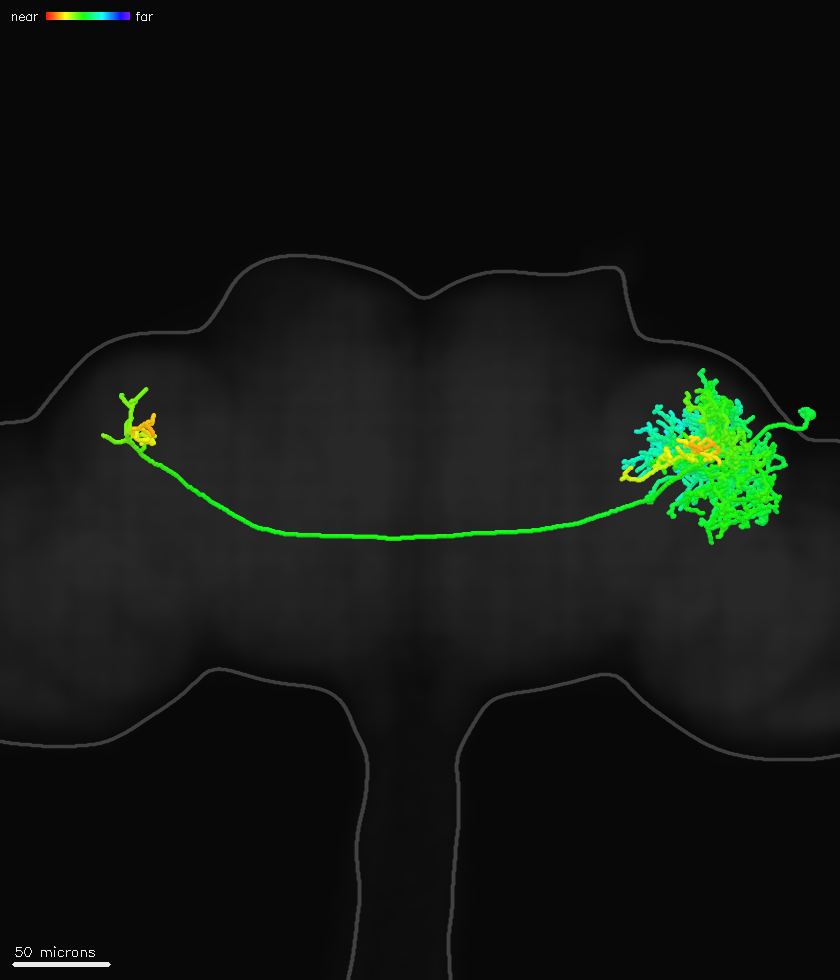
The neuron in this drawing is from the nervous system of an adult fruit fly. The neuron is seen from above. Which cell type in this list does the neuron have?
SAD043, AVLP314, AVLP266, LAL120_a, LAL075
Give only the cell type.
AVLP266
